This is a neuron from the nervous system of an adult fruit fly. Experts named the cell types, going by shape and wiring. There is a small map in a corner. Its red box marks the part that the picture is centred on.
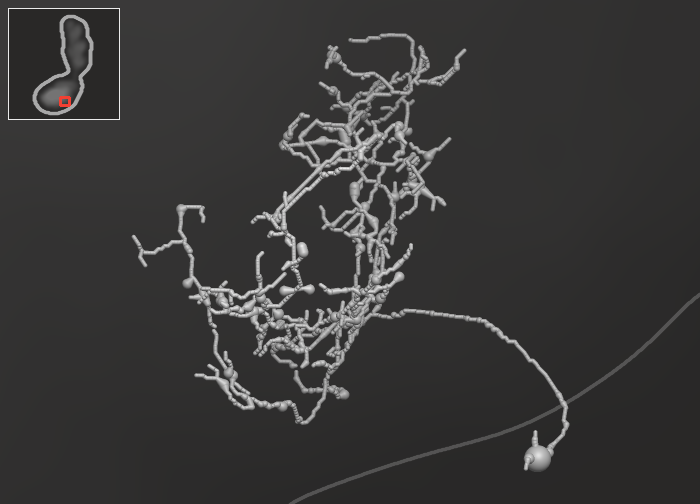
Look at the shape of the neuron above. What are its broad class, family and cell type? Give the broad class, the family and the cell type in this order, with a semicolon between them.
central-brain intrinsic neuron; hemilineage TRdm; GNG356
